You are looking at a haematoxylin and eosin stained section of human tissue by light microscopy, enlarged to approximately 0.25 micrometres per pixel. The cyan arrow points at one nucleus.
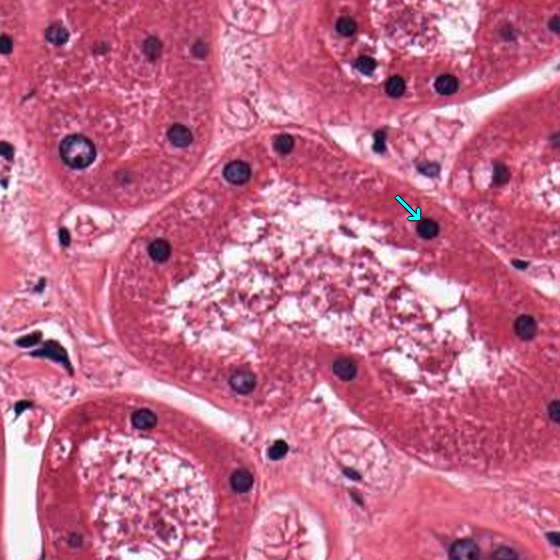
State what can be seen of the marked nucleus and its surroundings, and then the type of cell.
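The nucleus is round, with a smooth, sharp edge, and is stained densely and evenly dark. The cytoplasm is plentiful, deep pink and finely granular. No clear border separates this cell from its neighbours; it forms part of a continuous thick pink wall around a tubule lumen. The lumen that this wall faces holds pale, frothy, loosely clumped material. Type of cell: proximal tubule cell.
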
